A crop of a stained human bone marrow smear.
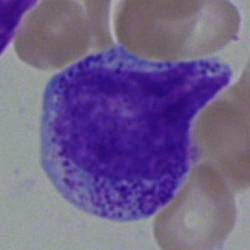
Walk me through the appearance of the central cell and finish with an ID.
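First, the outline is irregular, with a tapered extension pointing toward the upper right. The nucleus is large and fills most of the cell. The cytoplasm is pale blue, and granules are scattered over the nucleus as well as in the cytoplasm. It is a myelocyte.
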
